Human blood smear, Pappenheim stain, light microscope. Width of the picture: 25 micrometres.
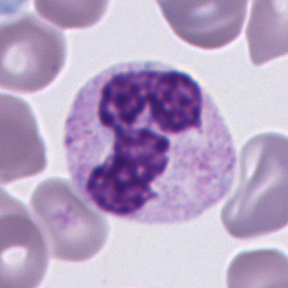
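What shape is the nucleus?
A curved band that narrows at several points along its length, with dark purple, coarsely clumped chromatin.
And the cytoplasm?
Pale pinkish-lilac, evenly filled with fine lilac granules.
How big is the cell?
About 15 micrometres across.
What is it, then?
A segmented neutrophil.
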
